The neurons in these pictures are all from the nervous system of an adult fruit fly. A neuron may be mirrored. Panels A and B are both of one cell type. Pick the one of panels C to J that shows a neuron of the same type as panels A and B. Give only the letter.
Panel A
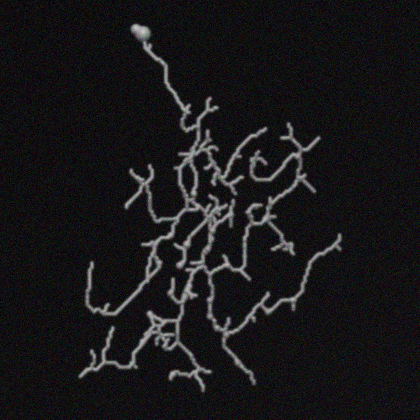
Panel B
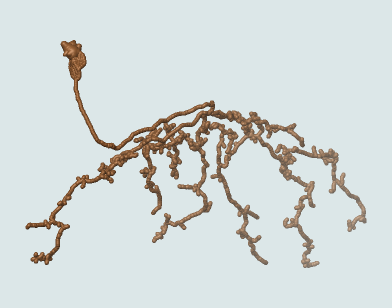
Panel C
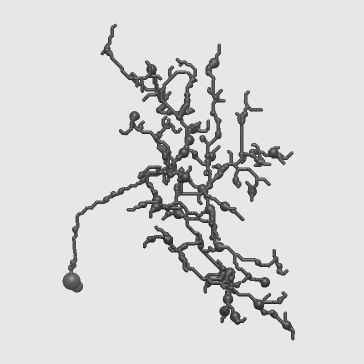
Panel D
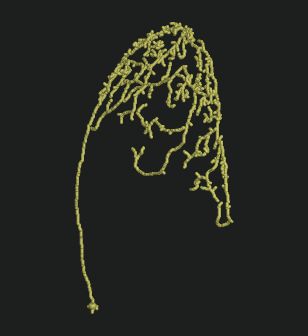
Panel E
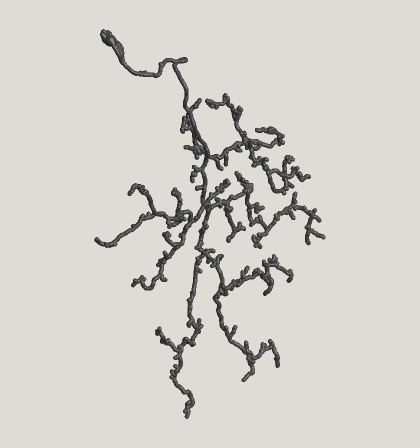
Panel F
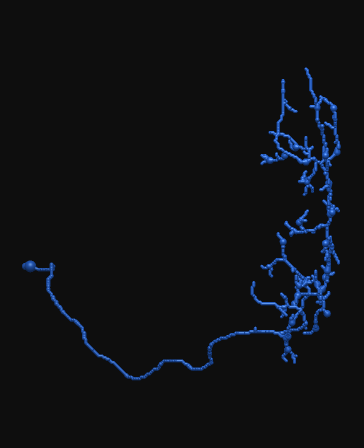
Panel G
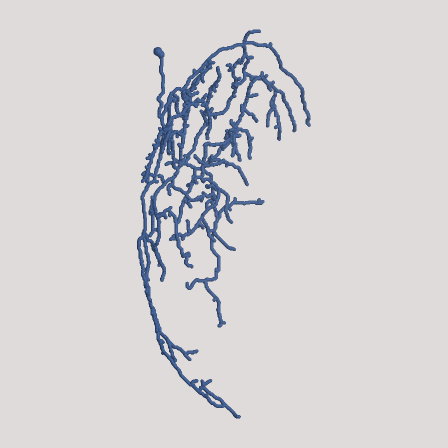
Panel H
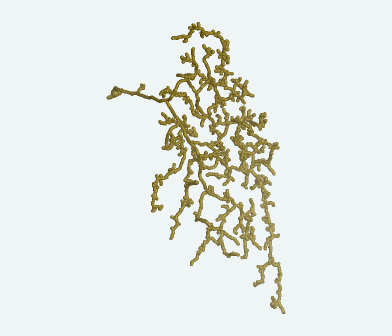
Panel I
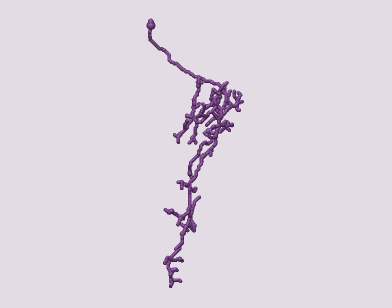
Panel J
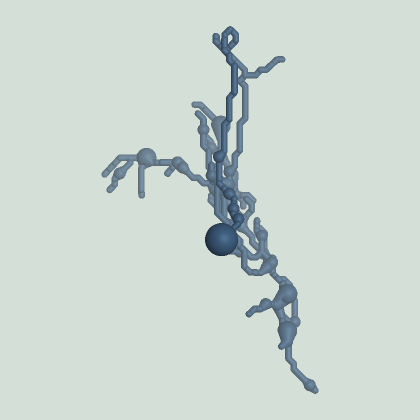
E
